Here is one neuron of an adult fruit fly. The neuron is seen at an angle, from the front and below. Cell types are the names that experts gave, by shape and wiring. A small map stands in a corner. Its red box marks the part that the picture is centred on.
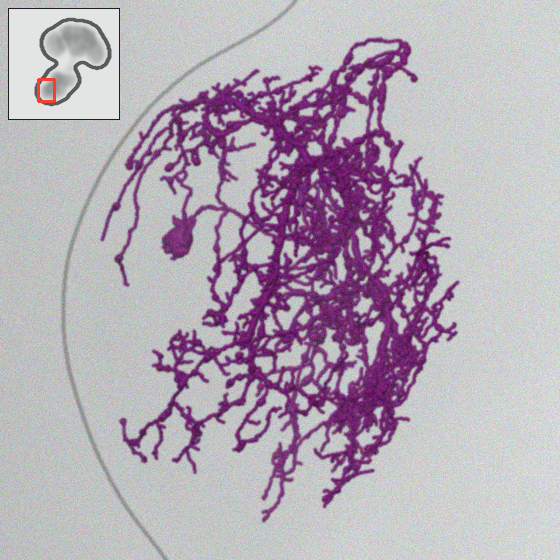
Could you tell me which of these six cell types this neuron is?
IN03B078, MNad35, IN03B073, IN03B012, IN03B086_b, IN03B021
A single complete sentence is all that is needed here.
The cell type for the neuron is IN03B021.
